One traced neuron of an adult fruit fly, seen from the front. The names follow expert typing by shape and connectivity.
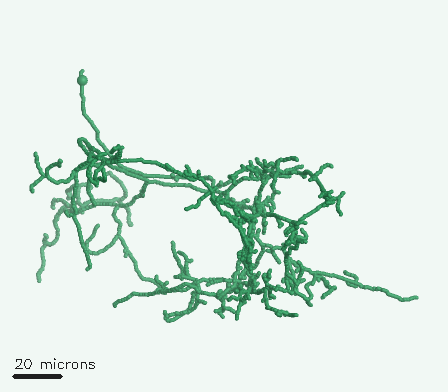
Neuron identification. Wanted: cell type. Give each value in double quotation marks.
"IN11A008"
